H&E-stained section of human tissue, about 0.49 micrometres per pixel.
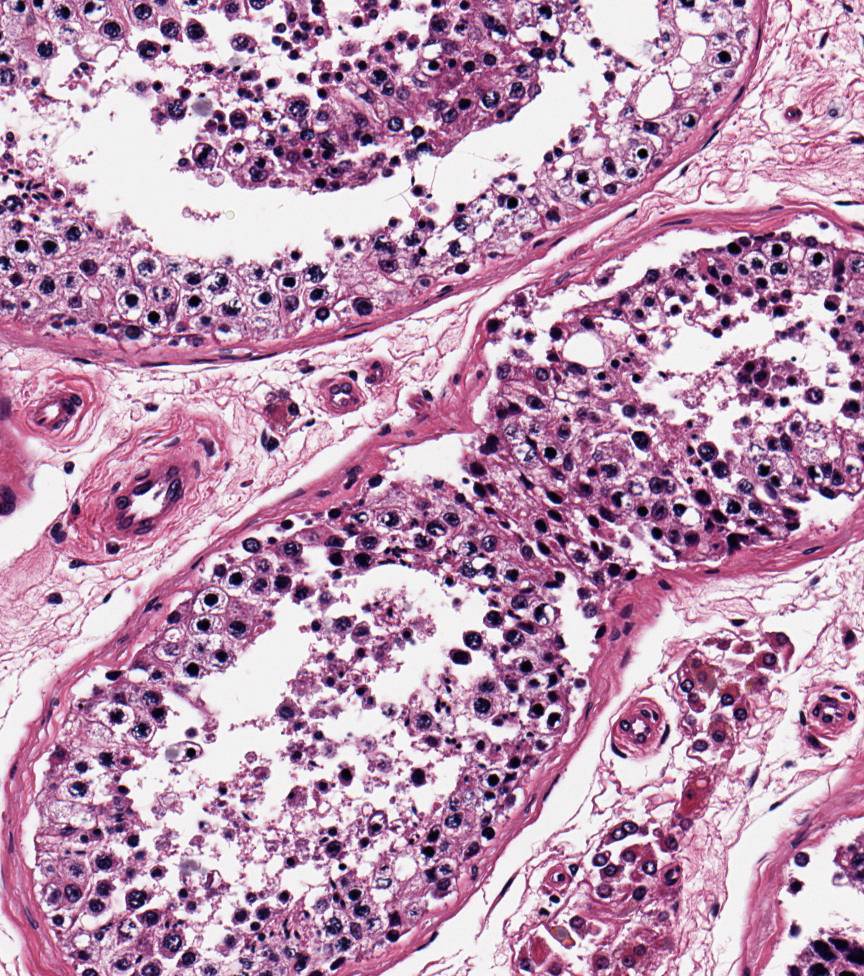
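Testis. Three large rounded tubules take up most of the field, with part of a fourth at the lower right corner. Each is bounded by a thin pink fibrous layer containing flattened, elongated nuclei, and is lined by many layers of rounded cells rather than a single layer. In the stroma at lower right sits a cluster of polygonal cells with strongly eosinophilic cytoplasm and round nuclei.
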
